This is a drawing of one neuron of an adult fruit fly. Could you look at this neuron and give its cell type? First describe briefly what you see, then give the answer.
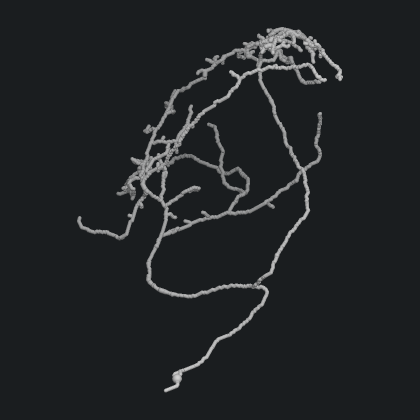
The cell body is at the bottom of the picture. The picture shows dozens of branch ends. Its broad class is central-brain intrinsic neuron. The cell type is SMP171.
